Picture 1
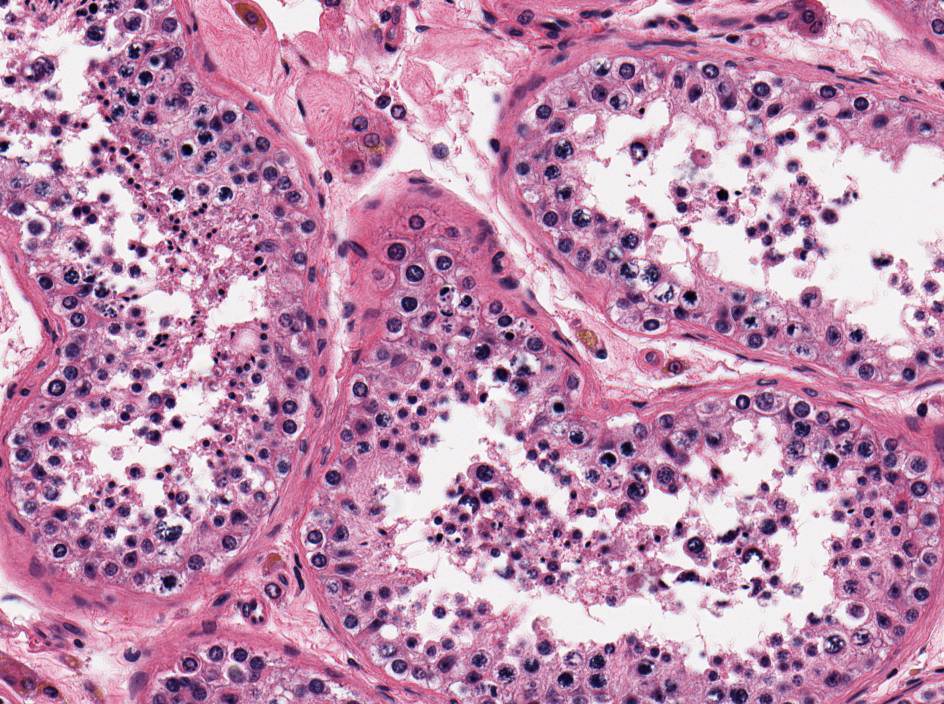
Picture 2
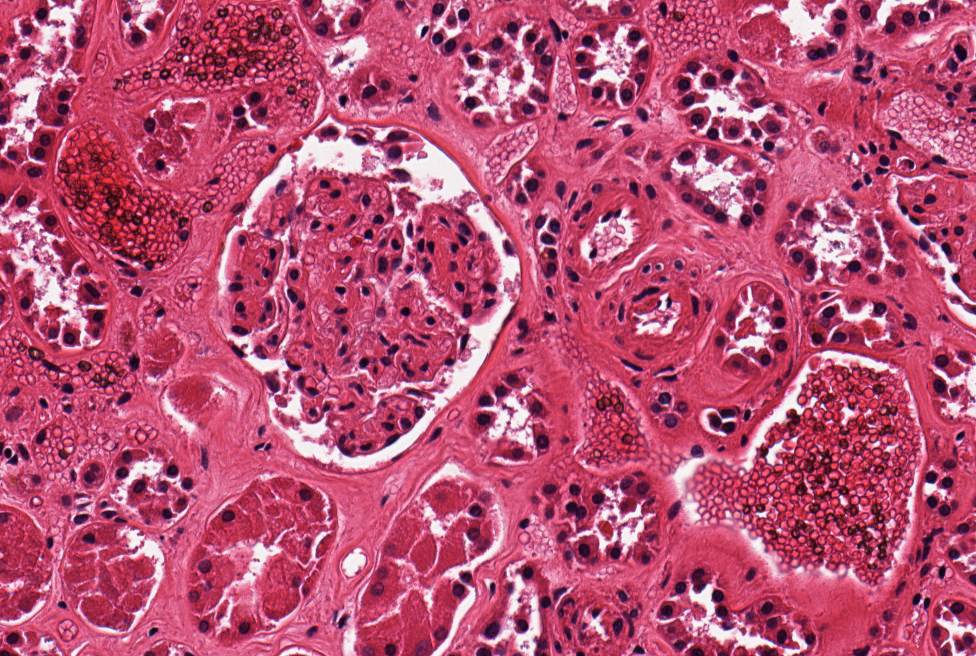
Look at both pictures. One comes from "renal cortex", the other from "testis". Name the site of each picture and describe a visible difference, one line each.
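Picture 1 – testis. Each tubule is lined by a stratified epithelium many cell layers thick.
Picture 2 – renal cortex. The tubules are lined by a single layer of cuboidal cells with pink cytoplasm.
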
